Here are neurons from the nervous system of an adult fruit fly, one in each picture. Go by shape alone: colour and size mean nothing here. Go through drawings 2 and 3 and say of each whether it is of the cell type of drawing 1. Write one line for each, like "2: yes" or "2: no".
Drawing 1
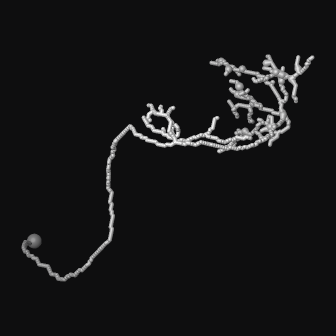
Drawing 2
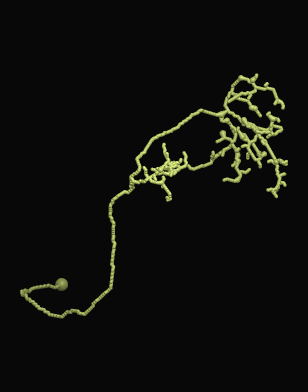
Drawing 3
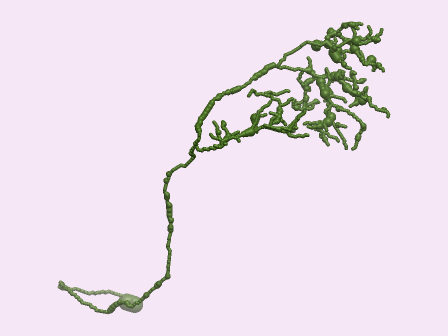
2: yes
3: no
